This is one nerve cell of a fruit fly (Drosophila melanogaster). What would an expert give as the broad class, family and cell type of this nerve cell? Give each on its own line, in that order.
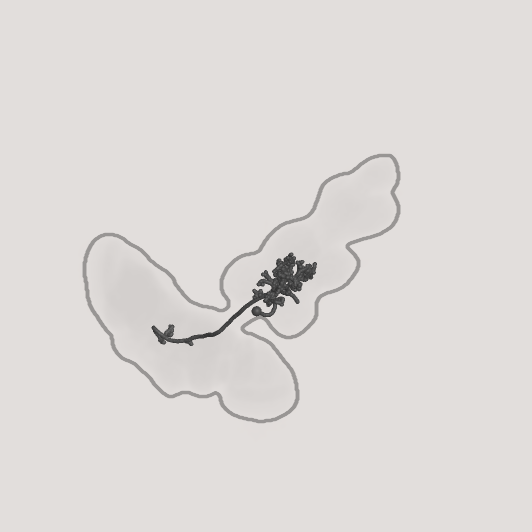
ascending neuron
hemilineage 08B
AN08B049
